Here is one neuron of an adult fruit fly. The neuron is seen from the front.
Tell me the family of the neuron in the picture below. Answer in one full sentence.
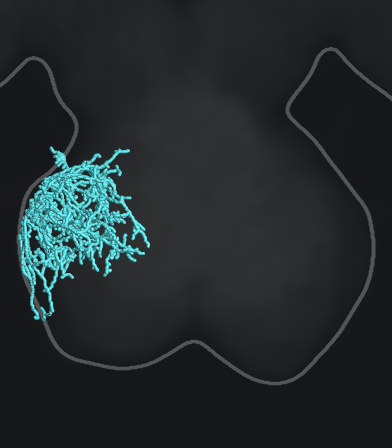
The neuron is listed under family hemilineage 21A.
